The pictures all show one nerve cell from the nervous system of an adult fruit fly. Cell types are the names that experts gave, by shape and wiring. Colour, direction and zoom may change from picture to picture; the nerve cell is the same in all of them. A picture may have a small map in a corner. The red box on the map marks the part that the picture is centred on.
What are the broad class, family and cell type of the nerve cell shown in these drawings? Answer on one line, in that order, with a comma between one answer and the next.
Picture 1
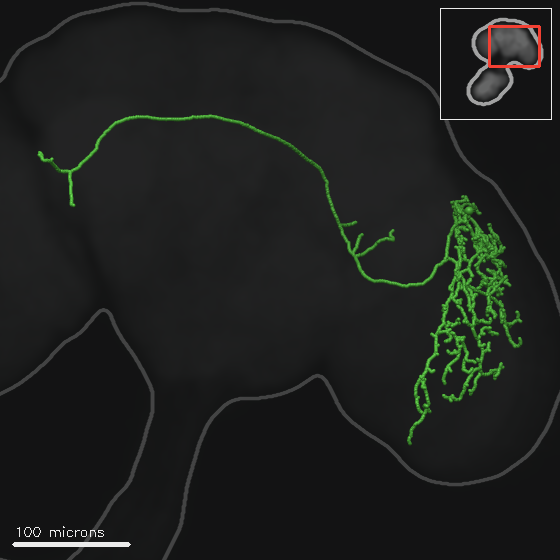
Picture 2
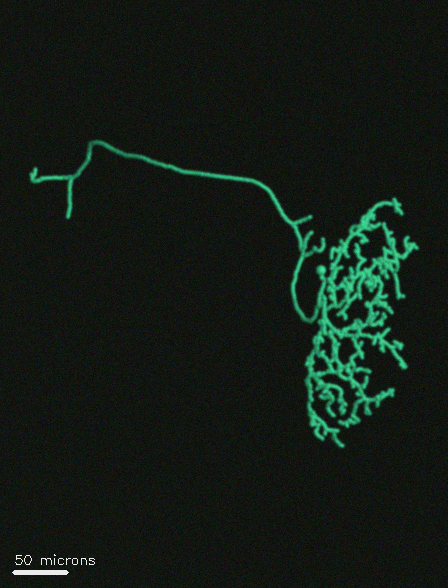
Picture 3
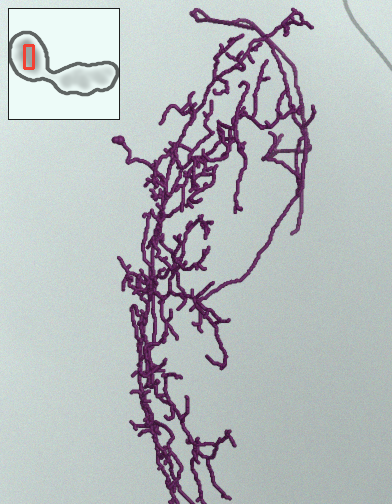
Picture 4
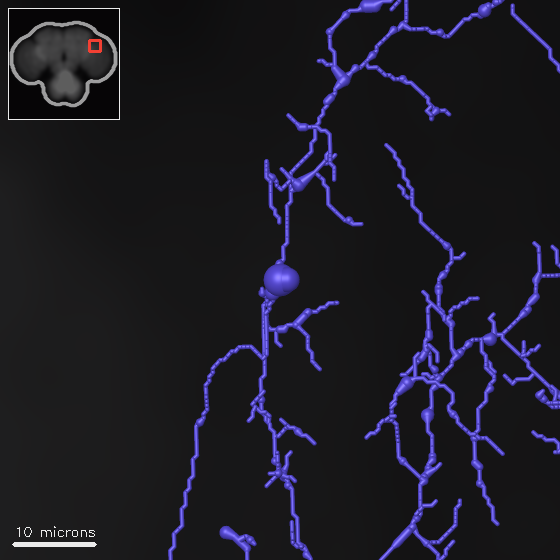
visual projection neuron, MeVPLo, MeVPLo2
